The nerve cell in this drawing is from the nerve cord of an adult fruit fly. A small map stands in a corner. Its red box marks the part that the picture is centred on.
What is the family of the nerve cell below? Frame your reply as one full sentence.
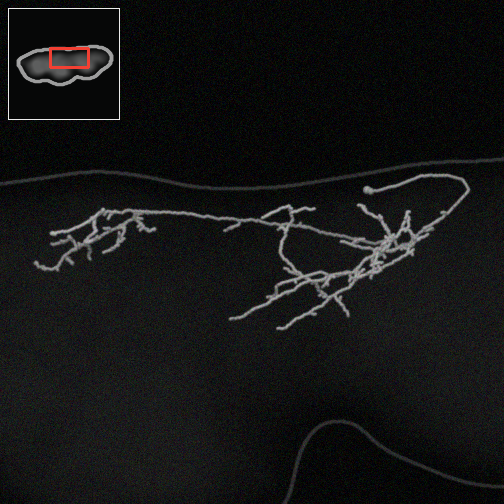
The nerve cell is listed under family hemilineage 19B.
